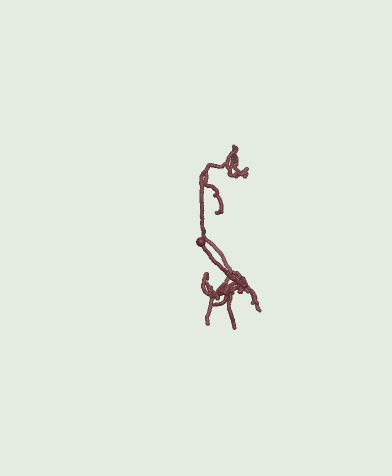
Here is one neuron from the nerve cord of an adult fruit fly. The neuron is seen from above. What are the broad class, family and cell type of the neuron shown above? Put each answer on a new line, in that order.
nerve-cord intrinsic neuron
hemilineage 17A
IN17A115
